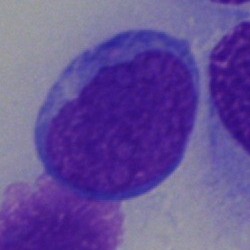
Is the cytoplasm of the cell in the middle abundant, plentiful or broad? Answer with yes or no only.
No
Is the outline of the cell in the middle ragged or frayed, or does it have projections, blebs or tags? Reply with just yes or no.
No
